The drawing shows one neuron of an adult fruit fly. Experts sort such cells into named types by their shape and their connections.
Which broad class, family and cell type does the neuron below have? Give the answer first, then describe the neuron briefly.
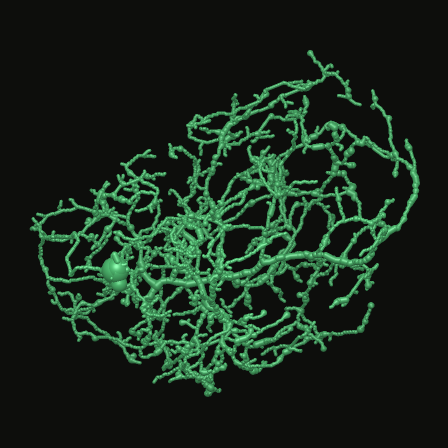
It is a nerve-cord intrinsic neuron. Its family is hemilineage 03A. Its cell type is IN03A007. The picture shows more than a hundred branch ends. In this view it is about as wide as it is tall.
